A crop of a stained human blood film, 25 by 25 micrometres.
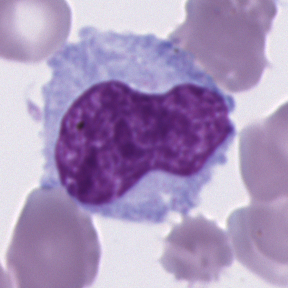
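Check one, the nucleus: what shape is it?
It is pinched in at the middle into two broad lobes, about 16 by 11 micrometres, and fills about 50% of the cell's area.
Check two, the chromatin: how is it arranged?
It is fine and lacy, with paler streaks running through it.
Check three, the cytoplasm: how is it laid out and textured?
It forms a wider band above the nucleus than below, with a fine dusty texture and no coarse granules, in a cell about 18 micrometres across.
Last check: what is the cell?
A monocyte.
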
